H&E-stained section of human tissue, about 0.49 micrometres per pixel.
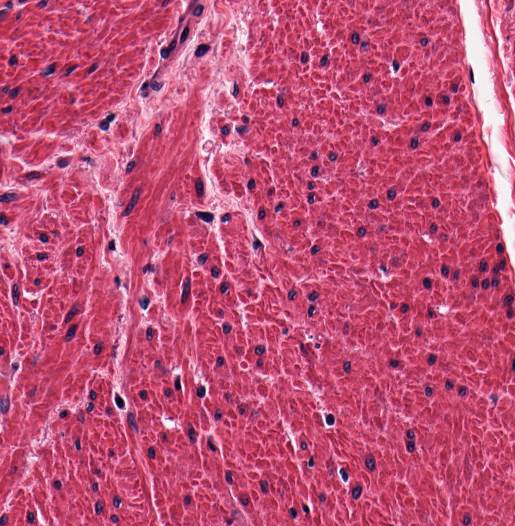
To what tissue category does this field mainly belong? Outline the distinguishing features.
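What you see here is smooth muscle. On the right the cells are cut across; toward the left they run lengthwise or obliquely.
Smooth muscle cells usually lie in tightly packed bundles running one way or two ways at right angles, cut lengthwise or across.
Thin pale connective tissue strands branch from the upper middle toward the lower left, dividing the bundles.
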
